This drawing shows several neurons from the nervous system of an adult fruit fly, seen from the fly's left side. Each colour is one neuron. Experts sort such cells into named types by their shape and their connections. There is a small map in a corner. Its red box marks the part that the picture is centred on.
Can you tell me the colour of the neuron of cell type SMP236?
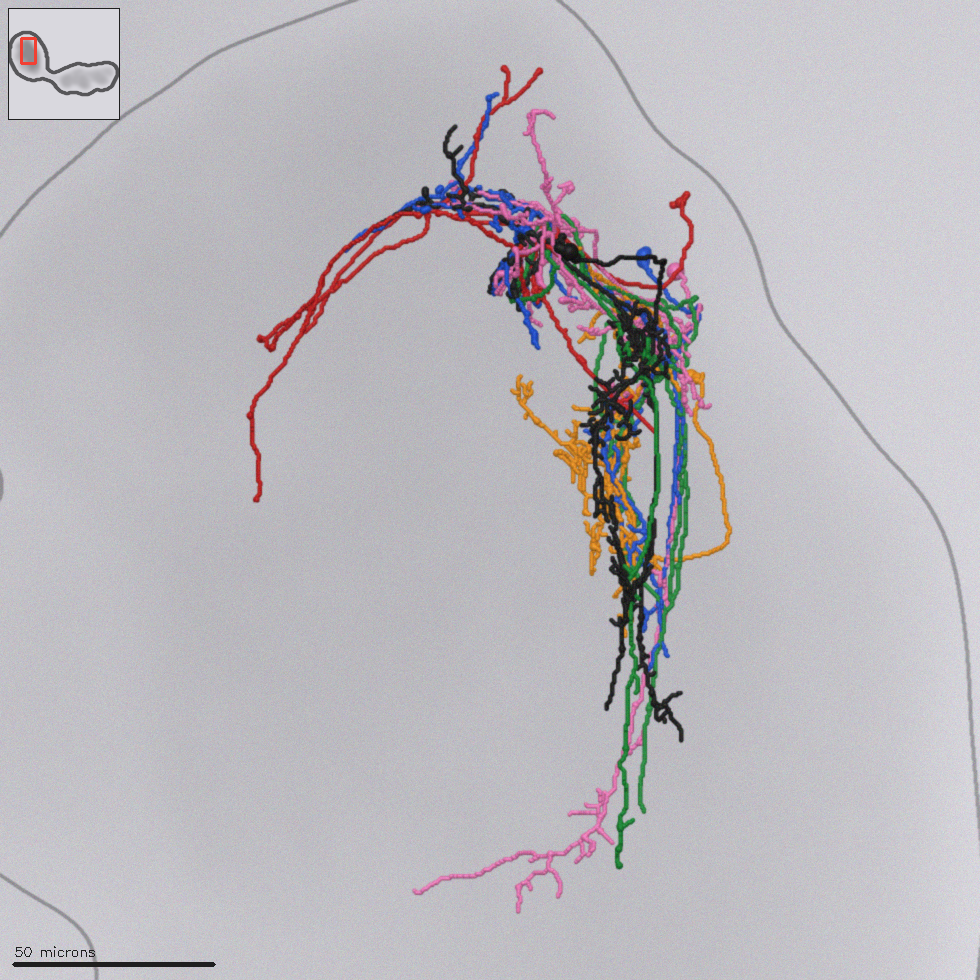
black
